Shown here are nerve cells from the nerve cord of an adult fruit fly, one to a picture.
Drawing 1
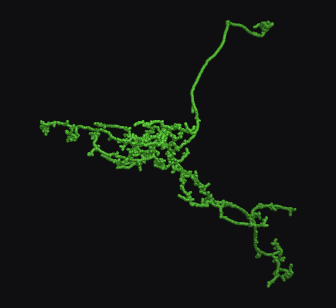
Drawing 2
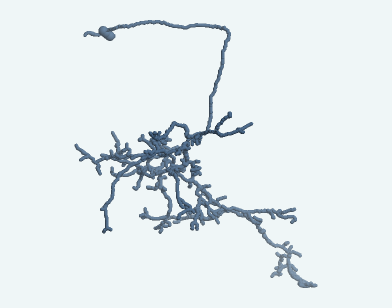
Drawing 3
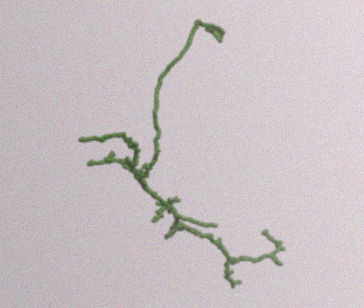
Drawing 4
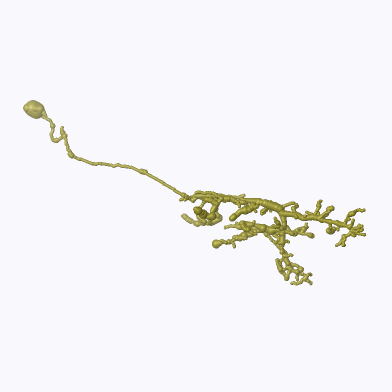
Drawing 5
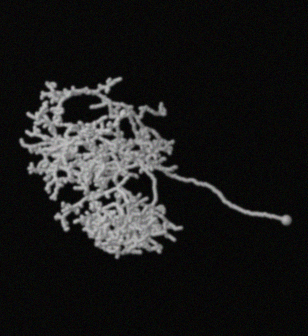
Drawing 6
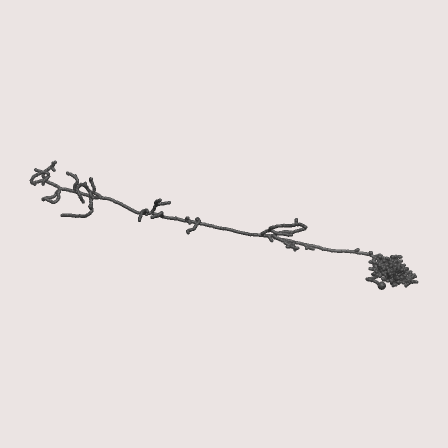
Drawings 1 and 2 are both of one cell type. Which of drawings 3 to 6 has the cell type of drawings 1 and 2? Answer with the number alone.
3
